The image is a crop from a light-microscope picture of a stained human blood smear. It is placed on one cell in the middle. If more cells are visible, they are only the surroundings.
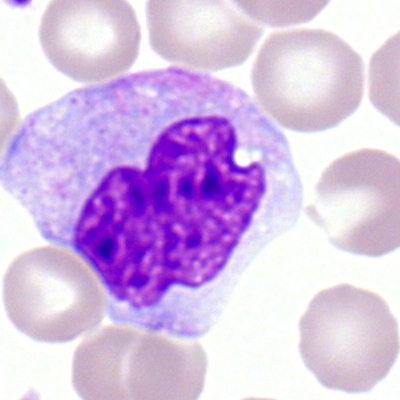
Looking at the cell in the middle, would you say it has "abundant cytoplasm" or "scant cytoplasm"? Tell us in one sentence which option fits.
It is abundant cytoplasm that surrounds the nucleus of this cell.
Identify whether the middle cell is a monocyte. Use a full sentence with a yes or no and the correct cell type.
Yes, it is a monocyte that is seen at the centre of the crop.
